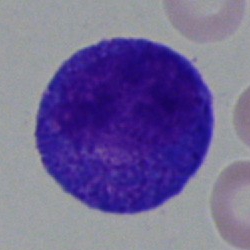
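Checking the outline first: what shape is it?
Round, with a smooth edge.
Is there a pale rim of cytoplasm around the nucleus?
No distinct one can be seen.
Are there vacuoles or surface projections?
Neither is seen.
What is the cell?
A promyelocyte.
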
